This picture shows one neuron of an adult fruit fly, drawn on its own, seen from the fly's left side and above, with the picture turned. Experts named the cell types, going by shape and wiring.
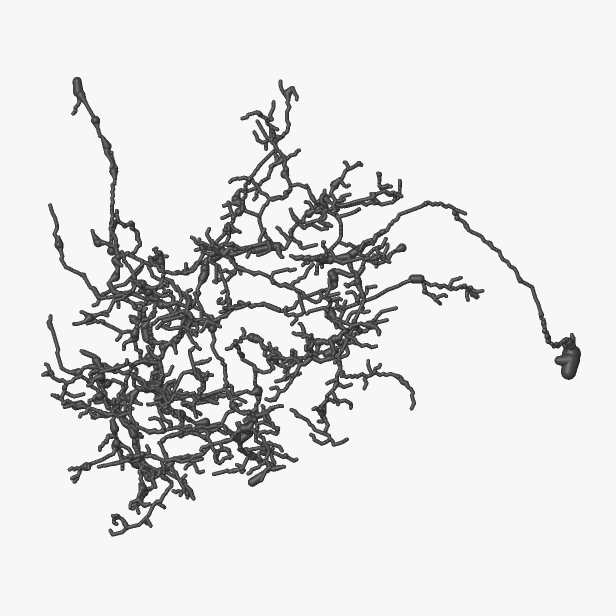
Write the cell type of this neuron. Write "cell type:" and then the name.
cell type: AVLP329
